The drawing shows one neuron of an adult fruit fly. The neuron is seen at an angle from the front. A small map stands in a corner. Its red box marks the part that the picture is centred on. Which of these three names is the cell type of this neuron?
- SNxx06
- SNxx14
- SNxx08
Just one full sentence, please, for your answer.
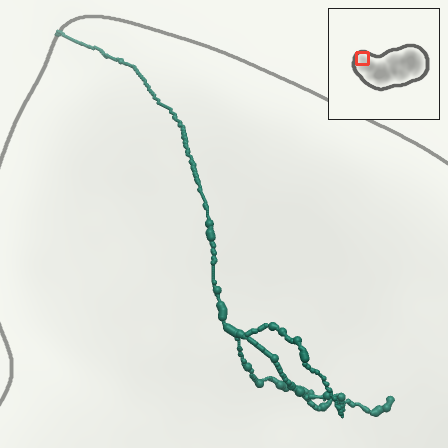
Classified by cell type, this neuron is SNxx14.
